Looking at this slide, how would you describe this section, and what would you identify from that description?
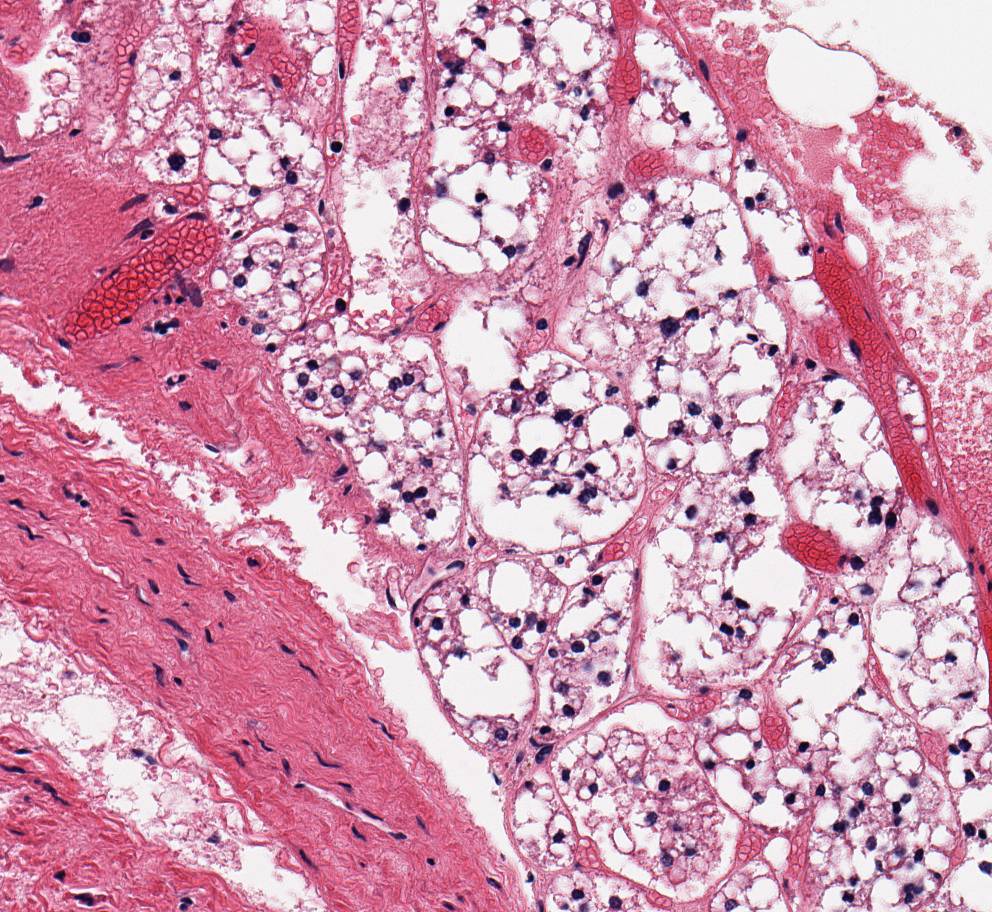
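Across the upper right and centre you see rounded lobules of pale cells, their cytoplasm filled with clear vacuoles of differing sizes and their nuclei small, round and dark. Cutting diagonally through the lower left is a dense pink fibrous band of wavy eosinophilic fibres, with elongated, spindle-shaped nuclei lying parallel to it. This section is adrenal gland.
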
